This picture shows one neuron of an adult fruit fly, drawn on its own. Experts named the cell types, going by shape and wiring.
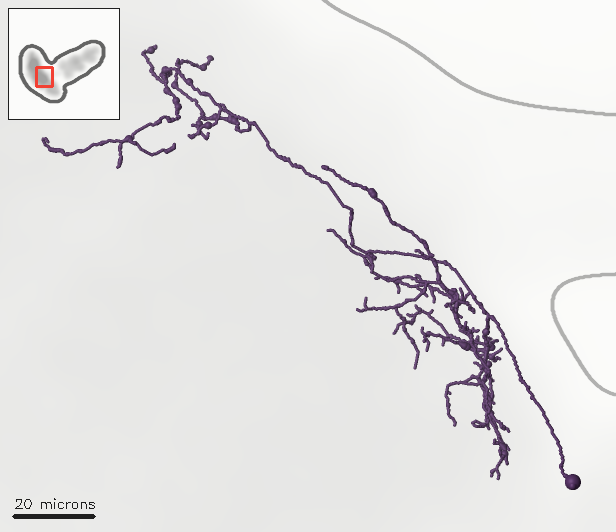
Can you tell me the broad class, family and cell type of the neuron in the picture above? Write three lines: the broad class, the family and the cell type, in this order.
central-brain intrinsic neuron
hemilineage LHp3
ATL020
